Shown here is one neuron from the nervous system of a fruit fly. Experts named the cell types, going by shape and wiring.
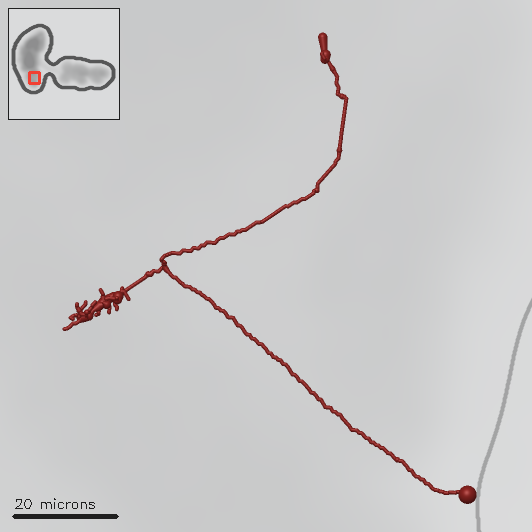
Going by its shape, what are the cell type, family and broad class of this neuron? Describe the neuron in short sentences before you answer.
It lies in the brain. Its cell body lies at the lower right of the picture. From top to bottom in the picture it spans about 90 microns. Its cell type is T3. The family is T. Its broad class is optic-lobe intrinsic neuron.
